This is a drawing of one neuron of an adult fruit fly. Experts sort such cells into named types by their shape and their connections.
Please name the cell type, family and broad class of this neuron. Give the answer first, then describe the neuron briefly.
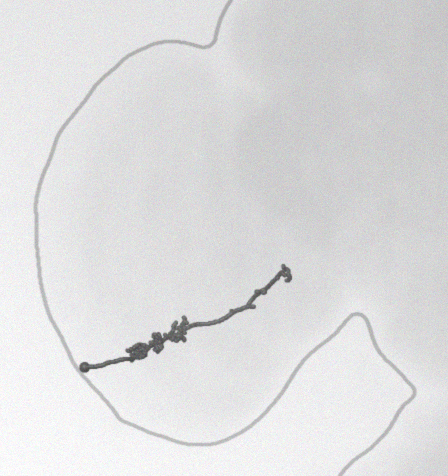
It is of cell type Tm12. Its family is Tm. It is an optic-lobe intrinsic neuron. Its cell body lies at the lower left of the picture. In this view it is wider than it is tall.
